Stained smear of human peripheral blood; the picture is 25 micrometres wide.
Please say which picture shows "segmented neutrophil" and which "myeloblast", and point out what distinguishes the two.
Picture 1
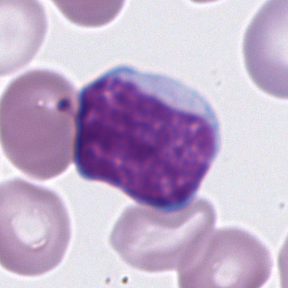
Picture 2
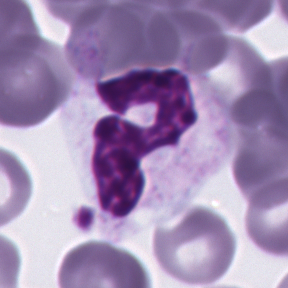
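Picture 1 is the myeloblast, and picture 2 is the segmented neutrophil. The myeloblast has an angular outline with several flattened sides, and a red cell touches it on the left. Its cytoplasm is pale blue, turning a deeper blue along the cell edge, and no granules are visible in it.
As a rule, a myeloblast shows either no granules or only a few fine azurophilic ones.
The segmented neutrophil, on the other hand, has abundant pale lilac-pink cytoplasm sprinkled with fine, faint pinkish-violet granules. Its chromatin is dark purple and coarsely clumped, and no nucleoli are visible in the nucleus.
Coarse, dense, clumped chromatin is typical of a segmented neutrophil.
Neither cell has vacuoles in its cytoplasm. In picture 2 there's also a small, round, dark purple body at the lower-left edge of the cell, separate from the nucleus.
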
